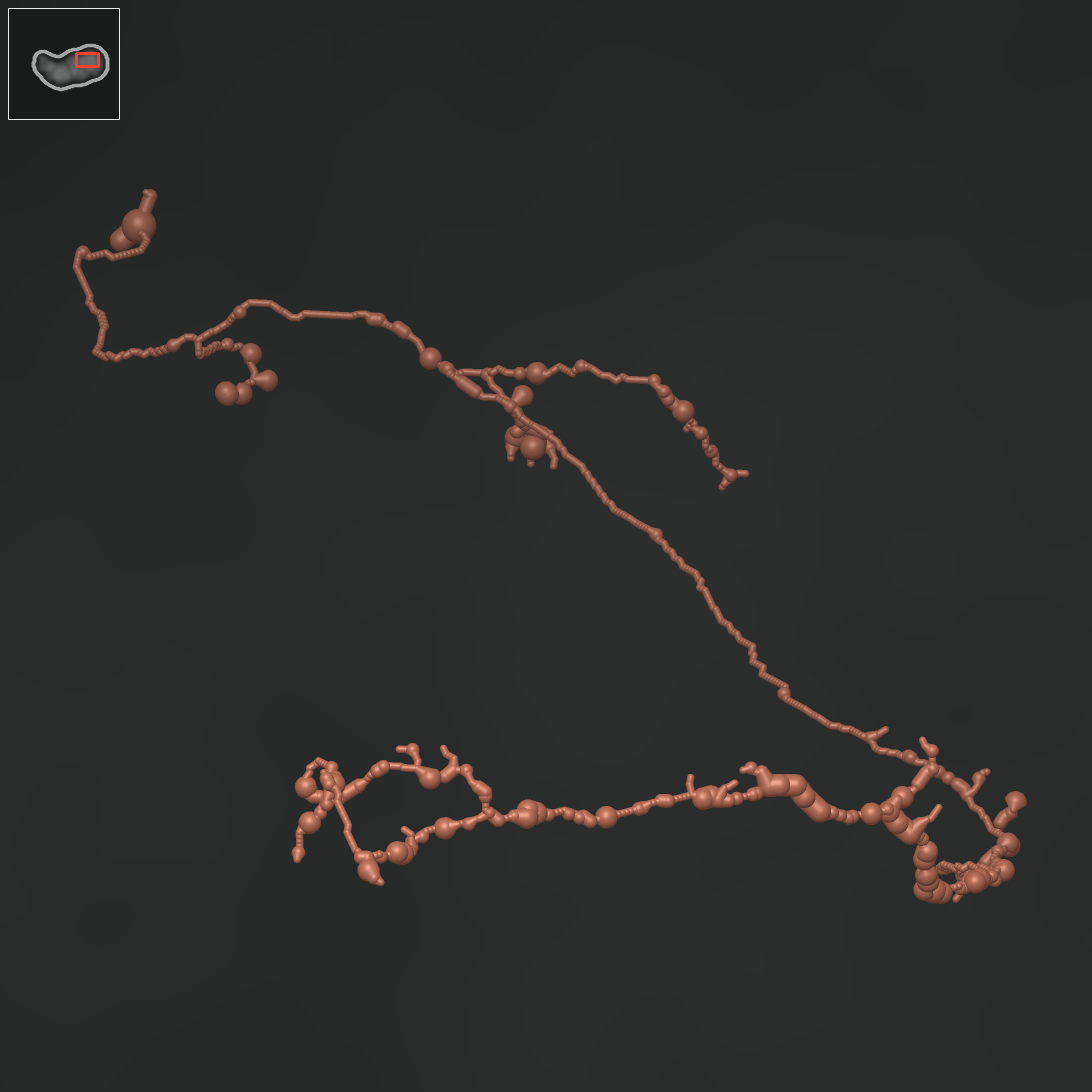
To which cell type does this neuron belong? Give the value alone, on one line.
KCg-d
